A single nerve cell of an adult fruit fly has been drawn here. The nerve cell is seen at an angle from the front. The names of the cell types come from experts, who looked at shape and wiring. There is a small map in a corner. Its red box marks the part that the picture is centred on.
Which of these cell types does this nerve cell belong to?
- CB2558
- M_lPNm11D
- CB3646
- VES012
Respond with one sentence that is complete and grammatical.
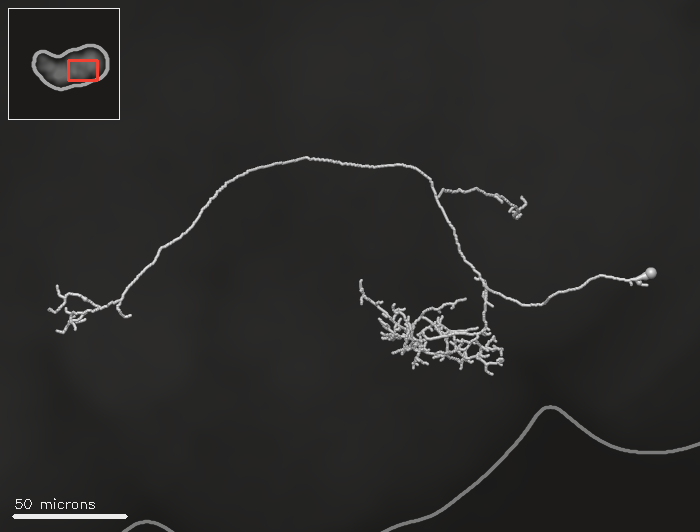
It is as CB2558 that this nerve cell is typed.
